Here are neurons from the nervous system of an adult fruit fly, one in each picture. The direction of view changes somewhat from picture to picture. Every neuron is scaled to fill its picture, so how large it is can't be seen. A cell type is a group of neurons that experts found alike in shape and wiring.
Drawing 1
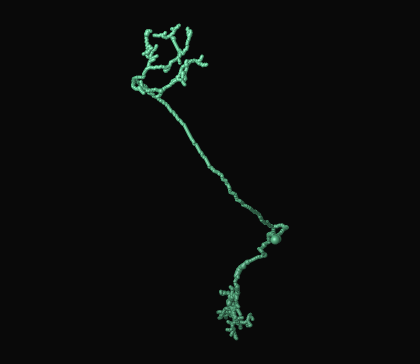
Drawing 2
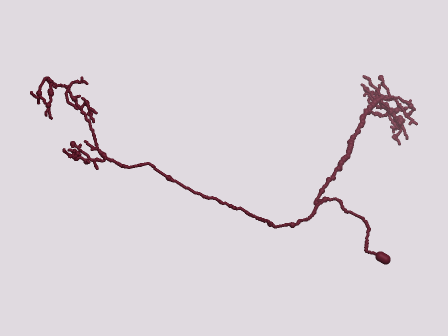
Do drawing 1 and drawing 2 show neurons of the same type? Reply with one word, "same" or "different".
different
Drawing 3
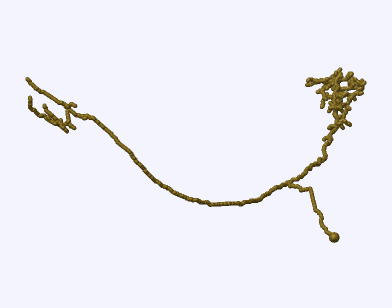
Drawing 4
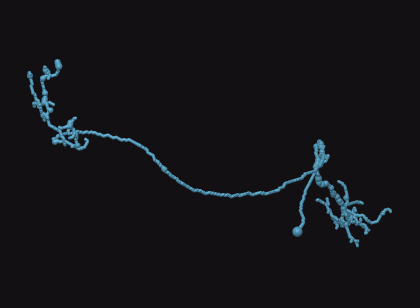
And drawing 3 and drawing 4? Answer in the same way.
different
